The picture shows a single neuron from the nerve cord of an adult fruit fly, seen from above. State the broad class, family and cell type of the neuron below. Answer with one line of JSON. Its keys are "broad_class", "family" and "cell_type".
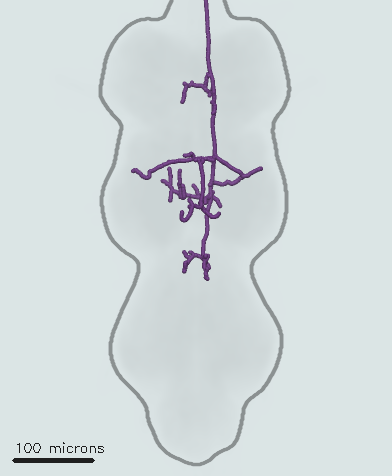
{"broad_class": "descending neuron", "family": "hemilineage MD3", "cell_type": "DNge107"}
